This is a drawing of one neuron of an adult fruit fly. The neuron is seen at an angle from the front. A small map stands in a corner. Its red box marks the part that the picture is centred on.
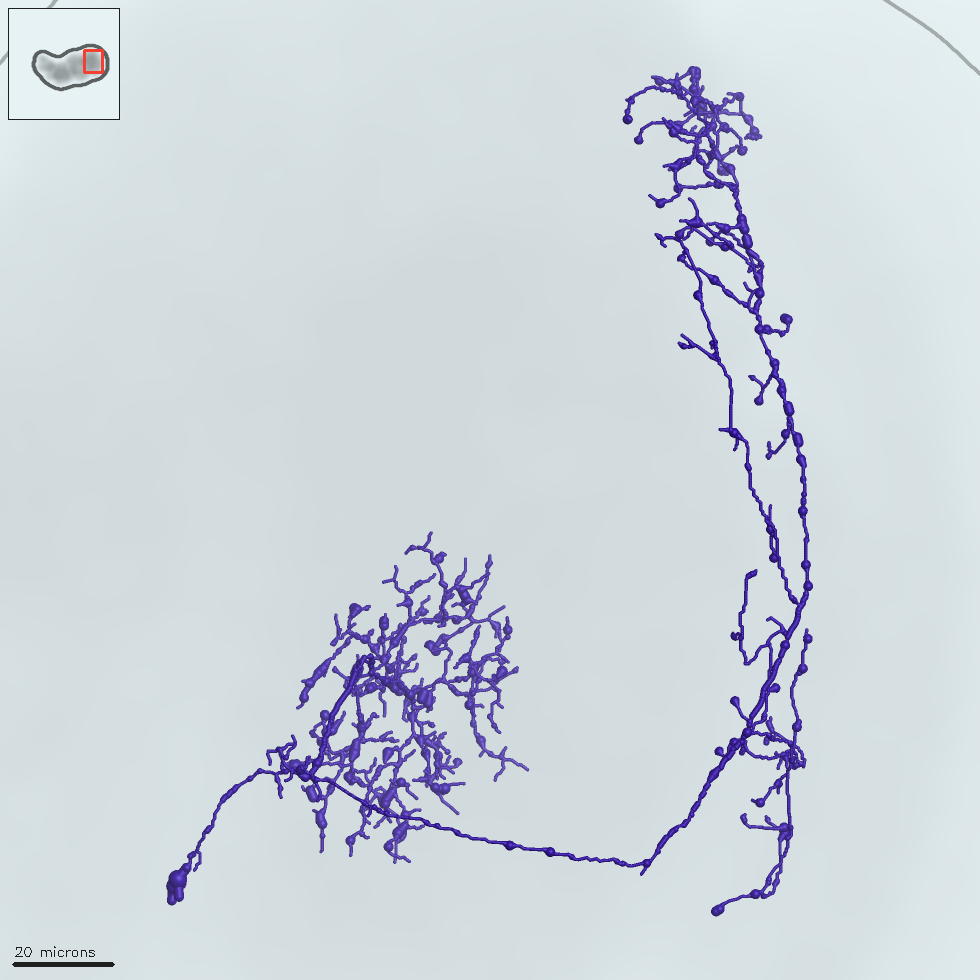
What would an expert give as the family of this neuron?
MeLo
